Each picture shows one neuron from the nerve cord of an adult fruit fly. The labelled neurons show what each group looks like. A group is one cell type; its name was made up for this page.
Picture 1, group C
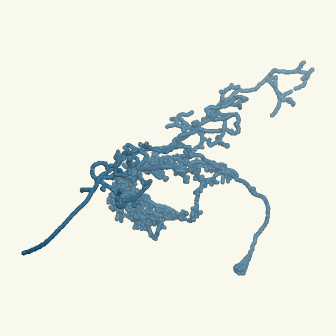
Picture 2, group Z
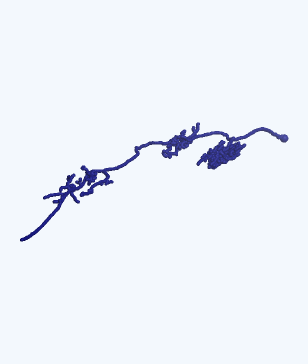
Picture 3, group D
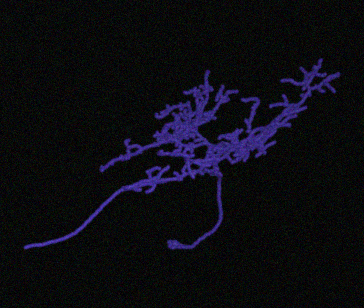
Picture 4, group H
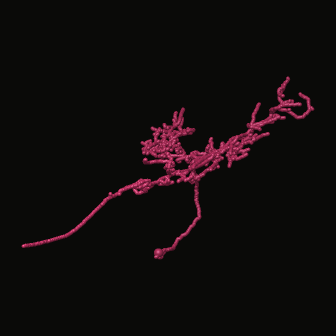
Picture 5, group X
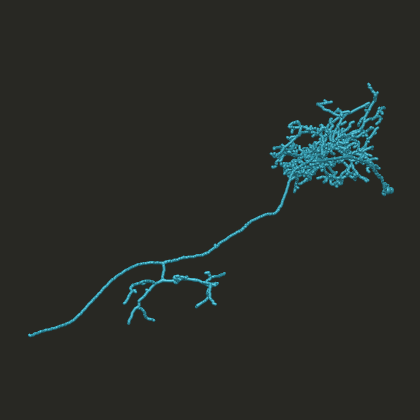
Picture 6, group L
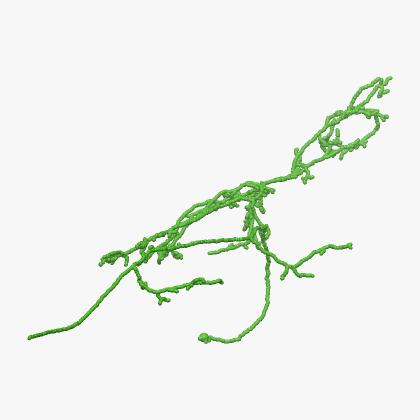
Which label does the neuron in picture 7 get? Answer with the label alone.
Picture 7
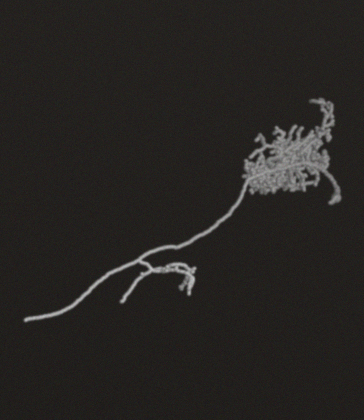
group X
